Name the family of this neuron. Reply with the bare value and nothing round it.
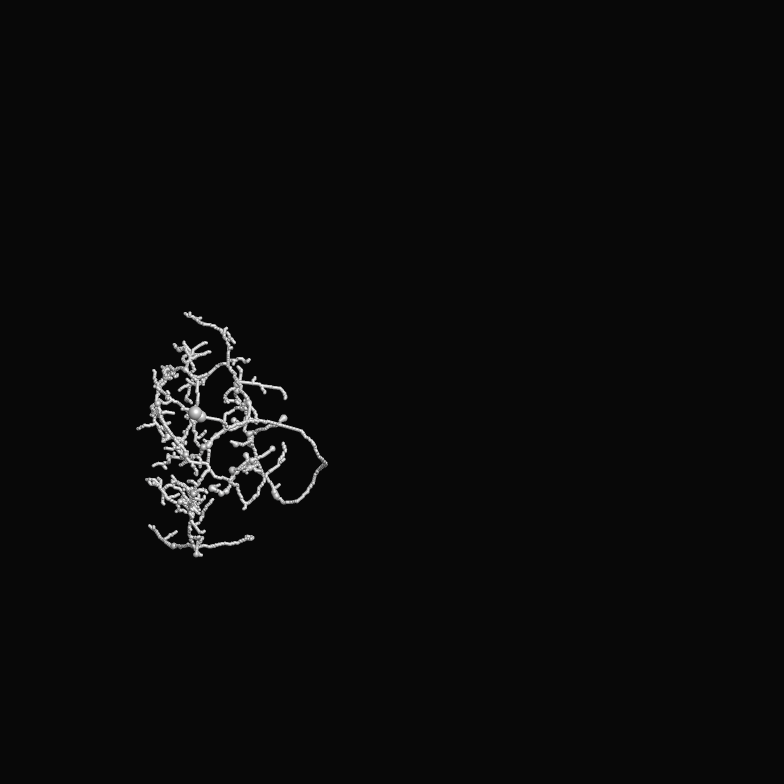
hemilineage 09A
